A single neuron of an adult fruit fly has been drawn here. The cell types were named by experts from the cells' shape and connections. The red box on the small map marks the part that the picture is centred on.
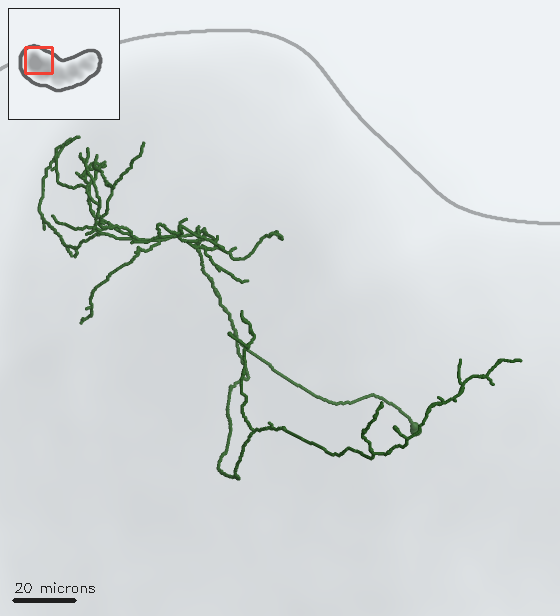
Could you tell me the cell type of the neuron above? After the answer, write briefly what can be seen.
The cell type is SLP451. This is a central-brain intrinsic neuron. From left to right in the picture it spans about 160 microns. The picture shows dozens of branch ends.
